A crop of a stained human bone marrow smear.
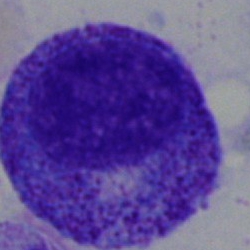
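Promyelocyte, the central cell in a stained human bone marrow smear. Outline: round and smooth. Nucleus: dense, dark purple staining. Granules: present, with some also lying over the margins of the nucleus.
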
